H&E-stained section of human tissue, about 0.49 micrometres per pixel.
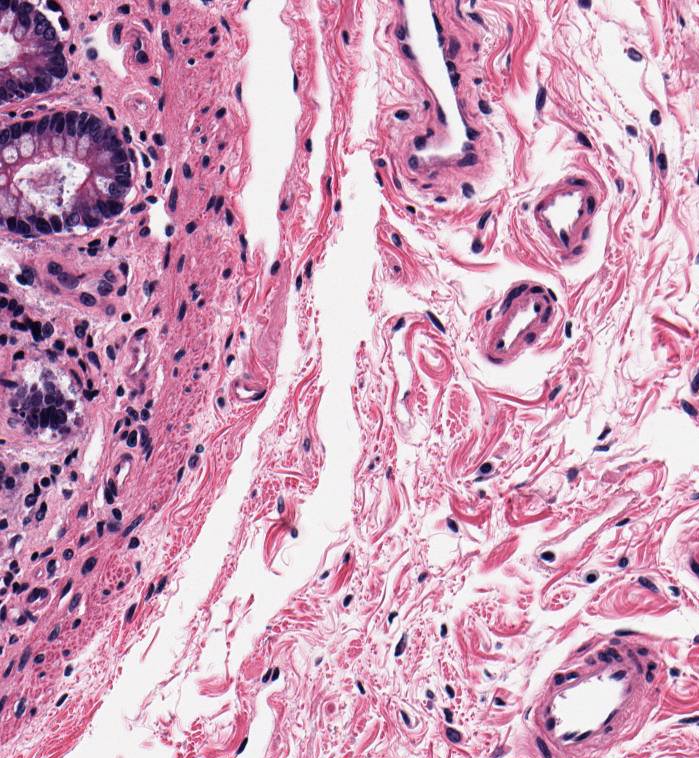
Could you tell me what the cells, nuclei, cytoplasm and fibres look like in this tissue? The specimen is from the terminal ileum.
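Glandular mucosa occupies the left edge of the field; its glands are lined by columnar cells with many goblet cells. Beside the glandular tissue, a band of smooth muscle with elongated nuclei runs from top to bottom. Loose connective tissue fills the right half, where several small thick-walled vessels with round open lumens are present.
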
